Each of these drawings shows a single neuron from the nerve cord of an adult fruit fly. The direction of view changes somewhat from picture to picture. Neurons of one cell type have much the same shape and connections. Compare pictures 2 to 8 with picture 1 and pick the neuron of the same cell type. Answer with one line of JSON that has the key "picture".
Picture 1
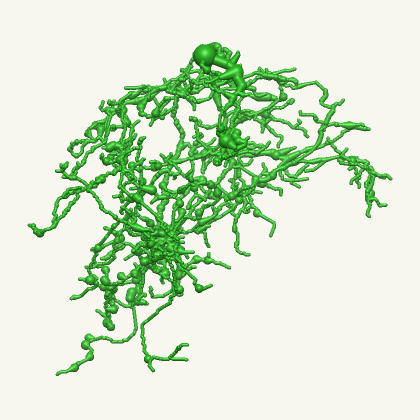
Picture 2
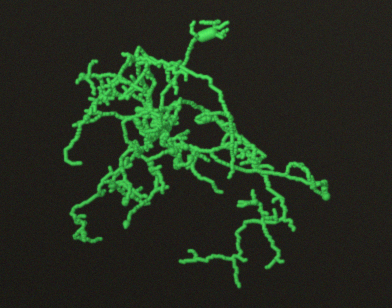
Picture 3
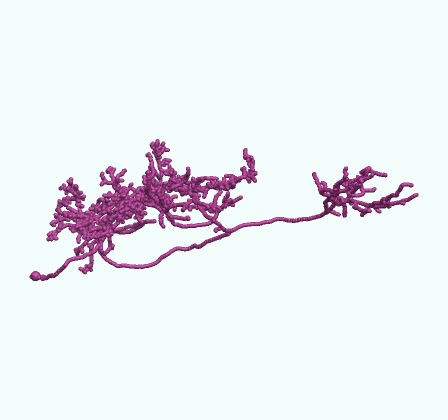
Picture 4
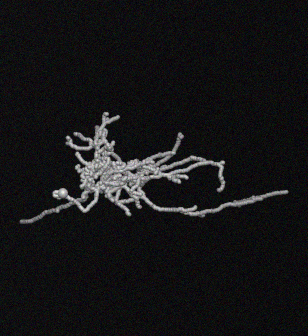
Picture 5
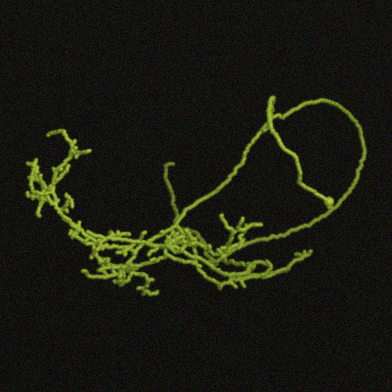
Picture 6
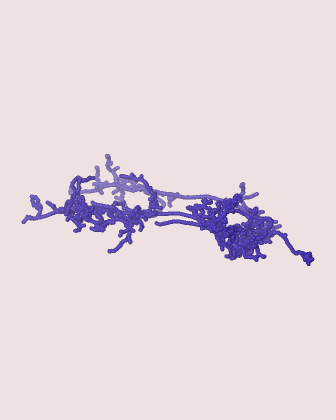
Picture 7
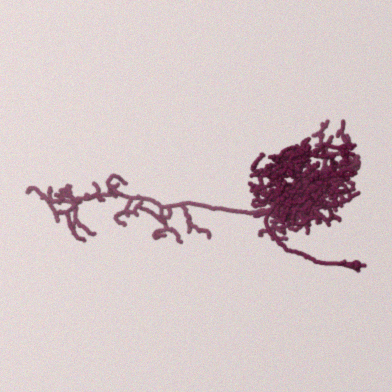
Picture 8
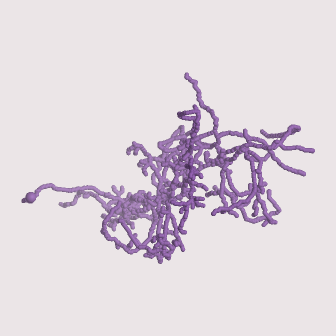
{"picture": 2}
